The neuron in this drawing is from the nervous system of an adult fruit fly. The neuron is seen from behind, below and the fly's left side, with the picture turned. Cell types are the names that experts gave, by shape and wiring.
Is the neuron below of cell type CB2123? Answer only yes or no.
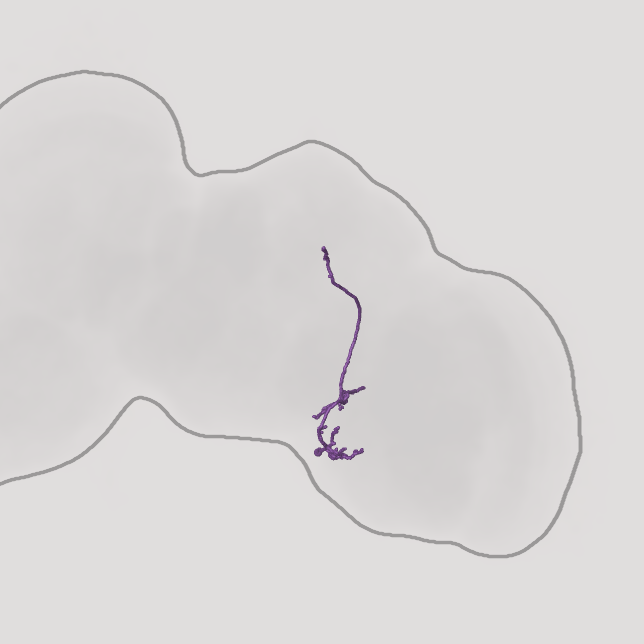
yes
